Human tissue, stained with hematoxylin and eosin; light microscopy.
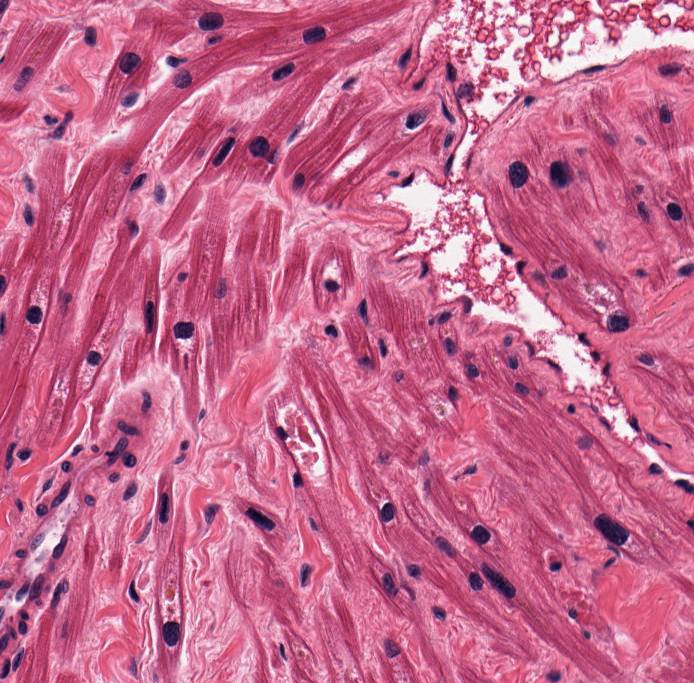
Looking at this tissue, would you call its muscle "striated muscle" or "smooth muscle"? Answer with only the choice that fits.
Striated muscle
